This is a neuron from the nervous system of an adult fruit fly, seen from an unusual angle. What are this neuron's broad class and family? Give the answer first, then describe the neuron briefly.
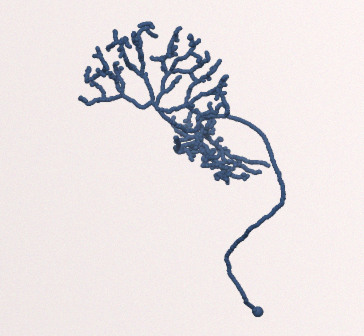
Its broad class is central-brain intrinsic neuron. Its family is hemilineage LALv1_dorsal. Its cell body lies at the lower right of the picture. In this view it is taller than it is wide.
